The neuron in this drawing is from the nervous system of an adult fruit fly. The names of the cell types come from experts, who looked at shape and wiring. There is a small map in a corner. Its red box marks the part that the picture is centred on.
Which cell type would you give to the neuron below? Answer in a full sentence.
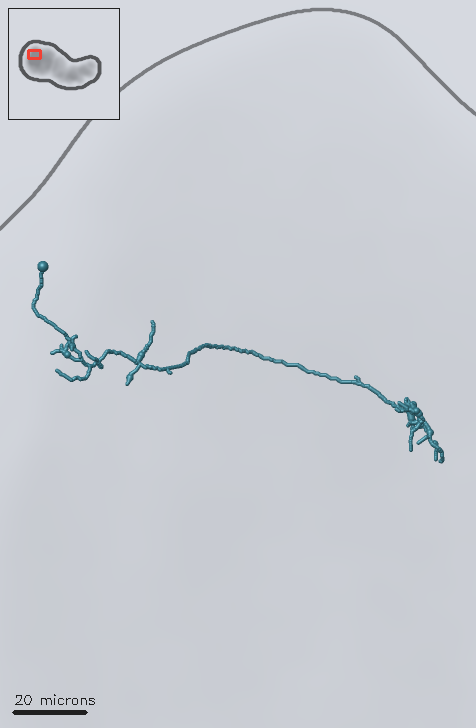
The cell type is Tm5Y.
